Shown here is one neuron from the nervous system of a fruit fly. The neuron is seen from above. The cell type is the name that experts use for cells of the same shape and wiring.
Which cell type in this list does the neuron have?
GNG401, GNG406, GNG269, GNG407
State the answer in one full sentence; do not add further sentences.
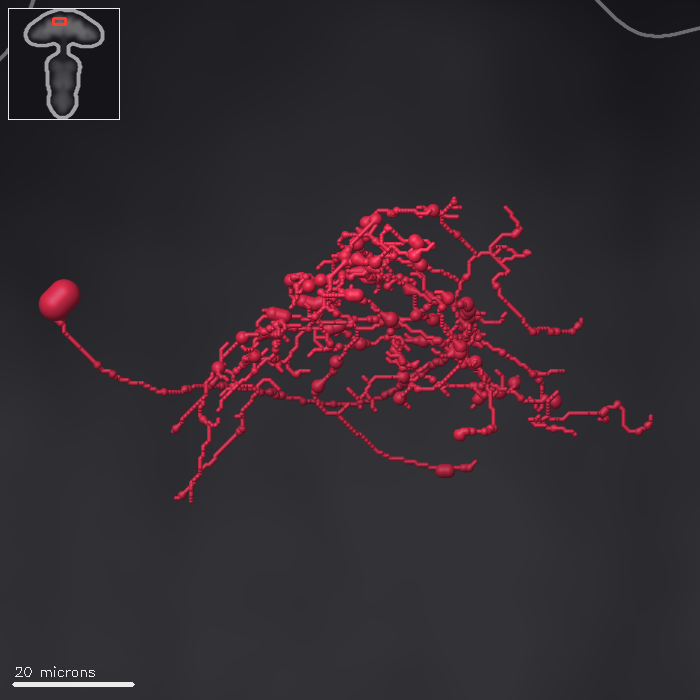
On the level of cell type, this neuron is GNG406.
